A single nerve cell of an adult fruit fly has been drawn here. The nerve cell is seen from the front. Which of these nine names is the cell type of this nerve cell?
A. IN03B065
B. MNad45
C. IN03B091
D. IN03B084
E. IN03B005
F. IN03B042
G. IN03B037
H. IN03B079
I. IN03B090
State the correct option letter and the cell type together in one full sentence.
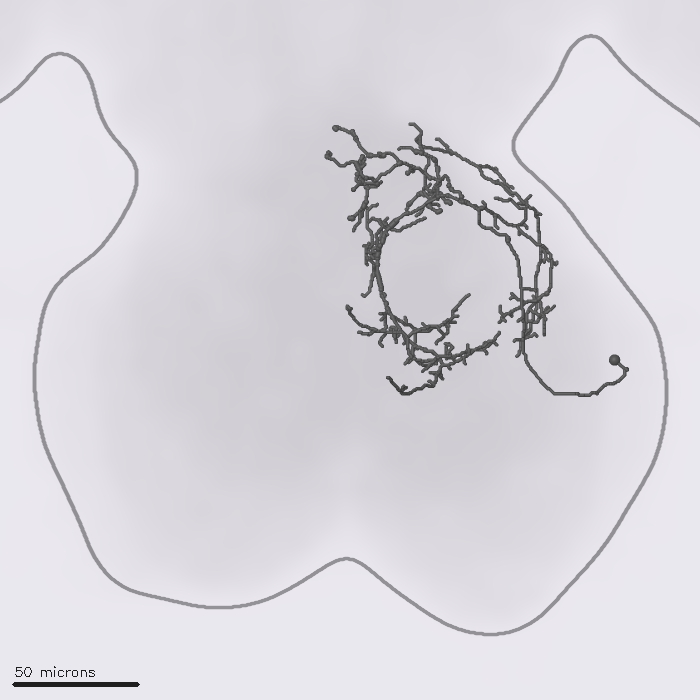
The cell type is IN03B065 for the nerve cell, matching option A.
